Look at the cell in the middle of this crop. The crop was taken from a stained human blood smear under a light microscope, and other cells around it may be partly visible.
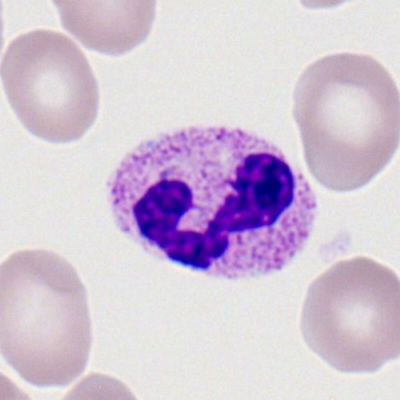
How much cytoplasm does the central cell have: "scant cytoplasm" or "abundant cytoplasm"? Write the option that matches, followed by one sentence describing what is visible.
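Abundant cytoplasm. The cytoplasm is plentiful and pale pink-lilac.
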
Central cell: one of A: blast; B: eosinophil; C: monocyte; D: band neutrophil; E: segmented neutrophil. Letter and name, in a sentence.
What option E states is correct, the central cell being a segmented neutrophil.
